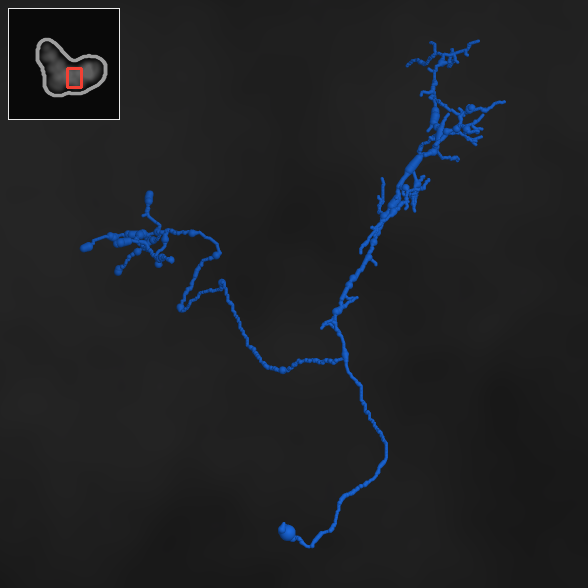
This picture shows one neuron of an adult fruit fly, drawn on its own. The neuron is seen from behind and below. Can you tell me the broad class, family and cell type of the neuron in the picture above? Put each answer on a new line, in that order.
central-brain intrinsic neuron
hemilineage LB3
PS346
